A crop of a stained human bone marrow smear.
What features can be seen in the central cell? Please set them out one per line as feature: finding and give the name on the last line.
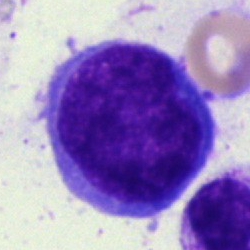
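Chromatin: finely granular, I'd say, not coarsely clumped
Cytoplasm: narrow deep-blue rim, seemingly widest at lower left
Edge: small irregular projections at upper left, it appears
Name: so, a blast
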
